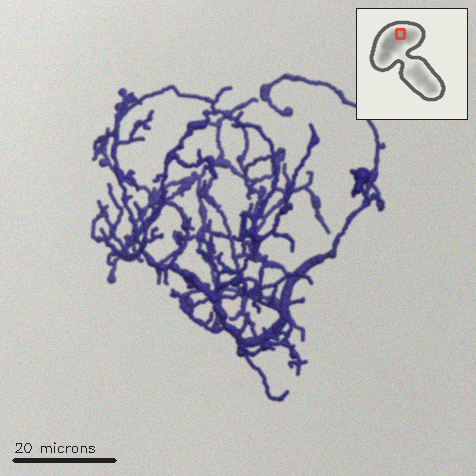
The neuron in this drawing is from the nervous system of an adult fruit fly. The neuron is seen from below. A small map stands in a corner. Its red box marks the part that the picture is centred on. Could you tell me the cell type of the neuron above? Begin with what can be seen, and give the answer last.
It lies in the brain. By the scale bar it is about 65 microns tall in this view. The picture shows dozens of branch ends. Its broad class is central-brain intrinsic neuron. The cell type is CB4052.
